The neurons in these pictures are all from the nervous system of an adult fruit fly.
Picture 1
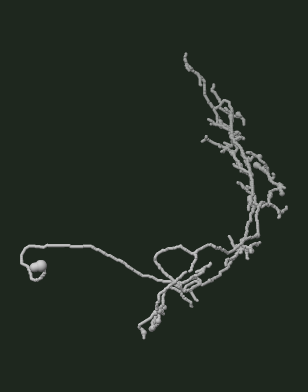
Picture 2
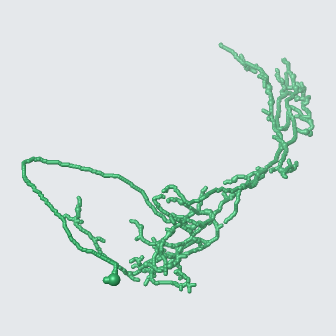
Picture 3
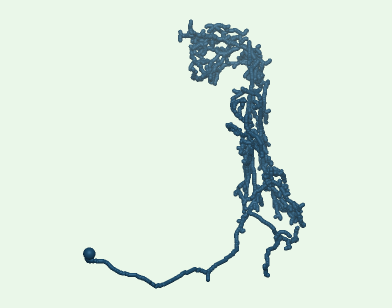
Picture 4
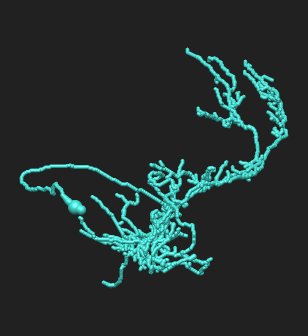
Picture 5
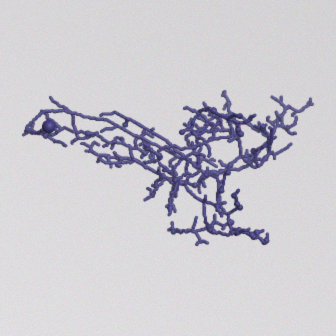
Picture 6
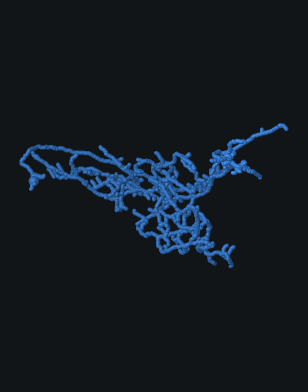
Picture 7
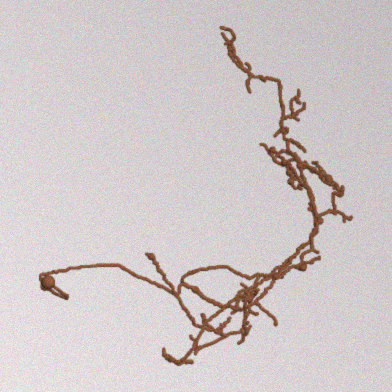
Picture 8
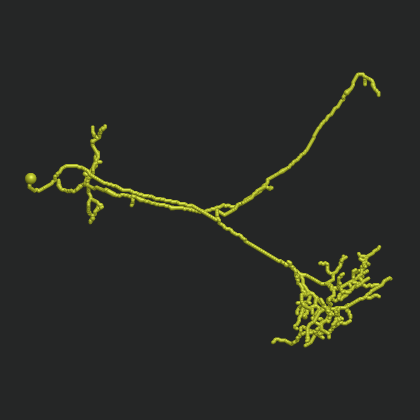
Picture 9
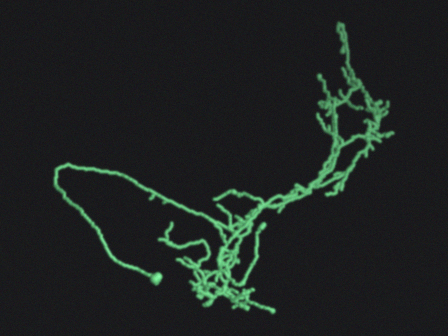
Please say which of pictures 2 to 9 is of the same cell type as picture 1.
Picture 7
